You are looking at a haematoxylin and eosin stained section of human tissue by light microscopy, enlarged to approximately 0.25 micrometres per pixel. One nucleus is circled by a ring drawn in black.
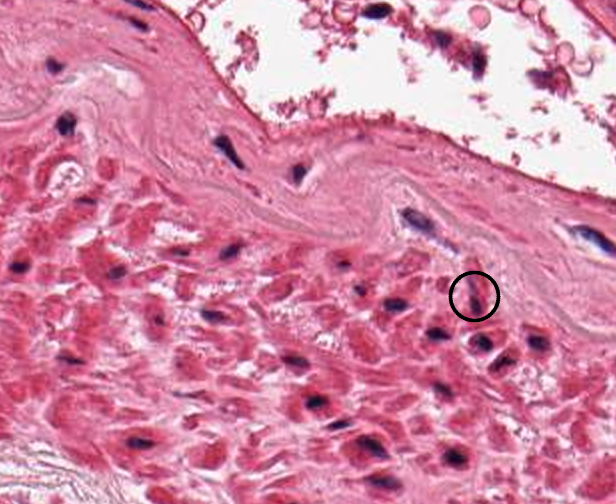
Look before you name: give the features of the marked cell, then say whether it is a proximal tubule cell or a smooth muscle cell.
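The nucleus is long and slender, clearly narrower and more drawn out than the plumper oval nuclei of the cells just below it. The nucleus stains dark purple. The cytoplasm is a narrow strip of deep pink running along the length of the nucleus, so the whole cell is drawn out in the same direction as its nucleus. This is a smooth muscle cell.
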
